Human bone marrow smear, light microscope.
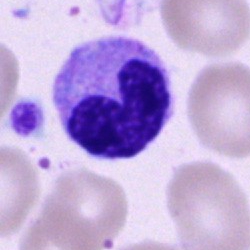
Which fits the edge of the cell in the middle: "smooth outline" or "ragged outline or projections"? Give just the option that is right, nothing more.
Smooth outline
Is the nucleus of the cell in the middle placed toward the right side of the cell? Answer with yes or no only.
Yes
